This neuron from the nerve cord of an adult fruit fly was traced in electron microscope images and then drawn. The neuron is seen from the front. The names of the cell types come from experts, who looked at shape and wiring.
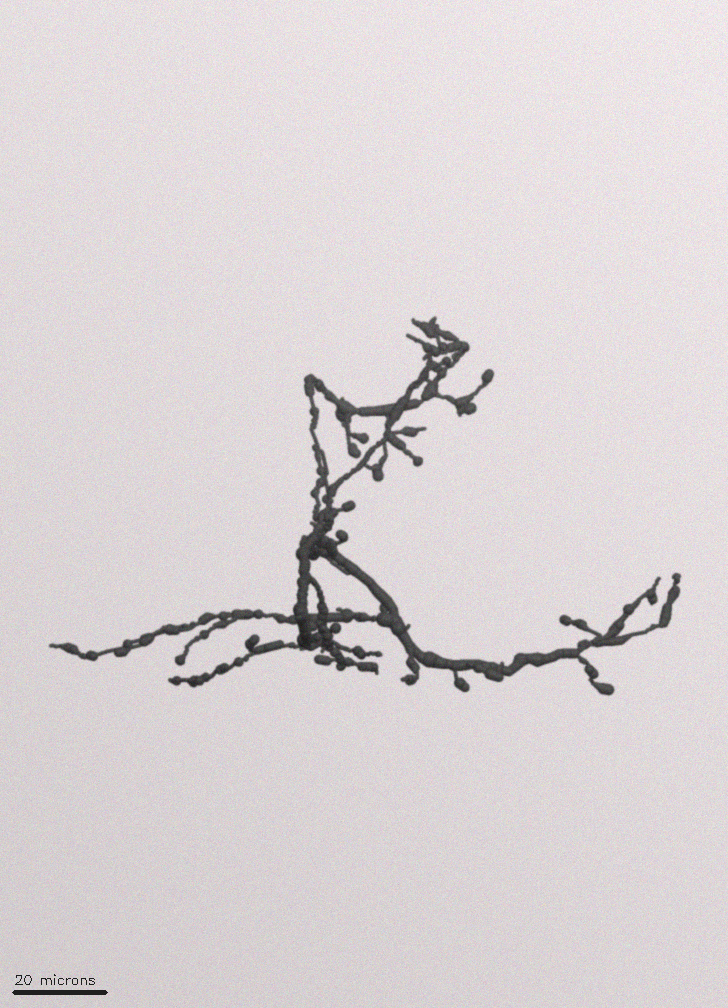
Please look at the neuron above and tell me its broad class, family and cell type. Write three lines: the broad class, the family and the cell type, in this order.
descending neuron
pMP
pMP2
